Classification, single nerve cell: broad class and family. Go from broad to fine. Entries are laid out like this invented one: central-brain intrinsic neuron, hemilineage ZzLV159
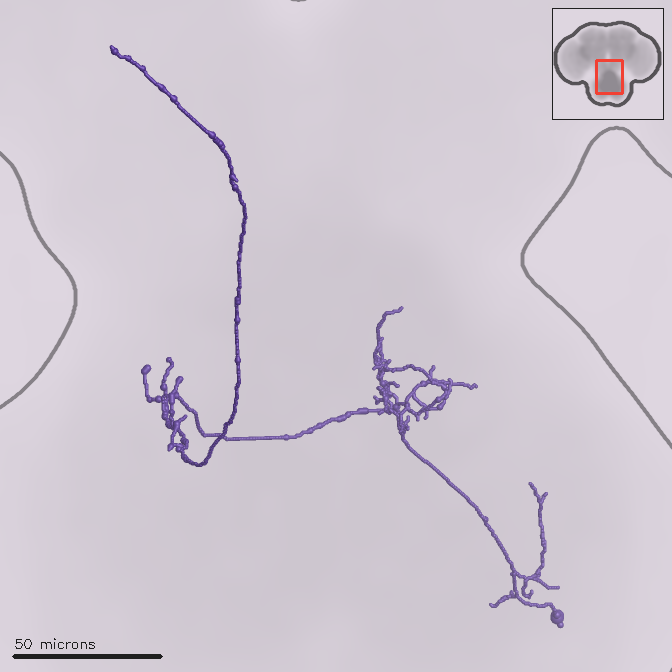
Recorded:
ascending neuron, hemilineage 07B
